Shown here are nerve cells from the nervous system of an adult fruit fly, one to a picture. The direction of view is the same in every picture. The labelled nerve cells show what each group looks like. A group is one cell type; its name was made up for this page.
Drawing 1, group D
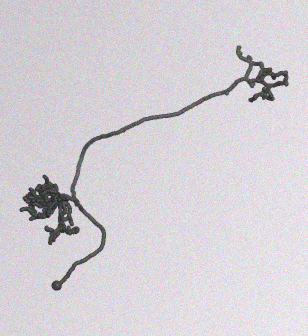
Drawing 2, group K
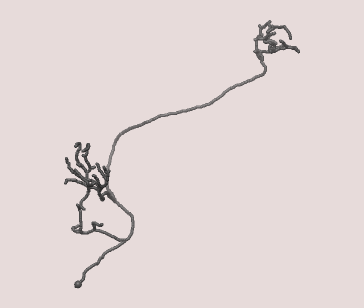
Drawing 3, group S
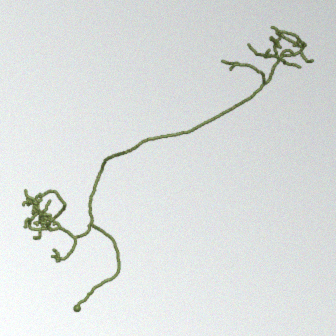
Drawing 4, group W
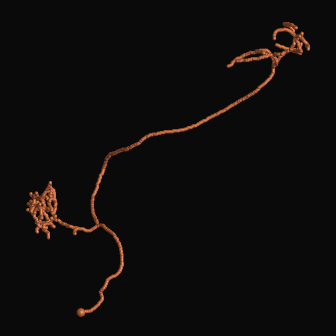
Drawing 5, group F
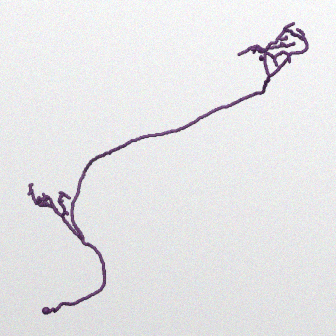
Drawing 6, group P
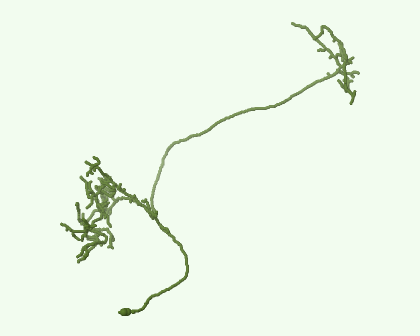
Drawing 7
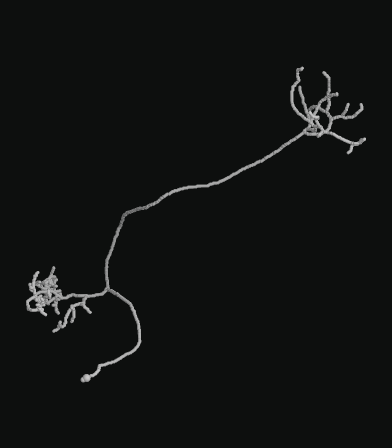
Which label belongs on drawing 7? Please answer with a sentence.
It belongs to group S.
